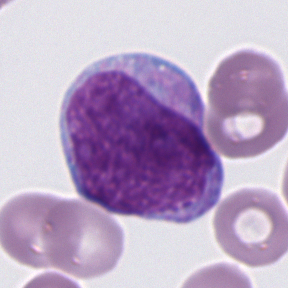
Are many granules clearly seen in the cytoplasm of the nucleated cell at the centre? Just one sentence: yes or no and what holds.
No, no granules can be seen in the cytoplasm of this cell.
